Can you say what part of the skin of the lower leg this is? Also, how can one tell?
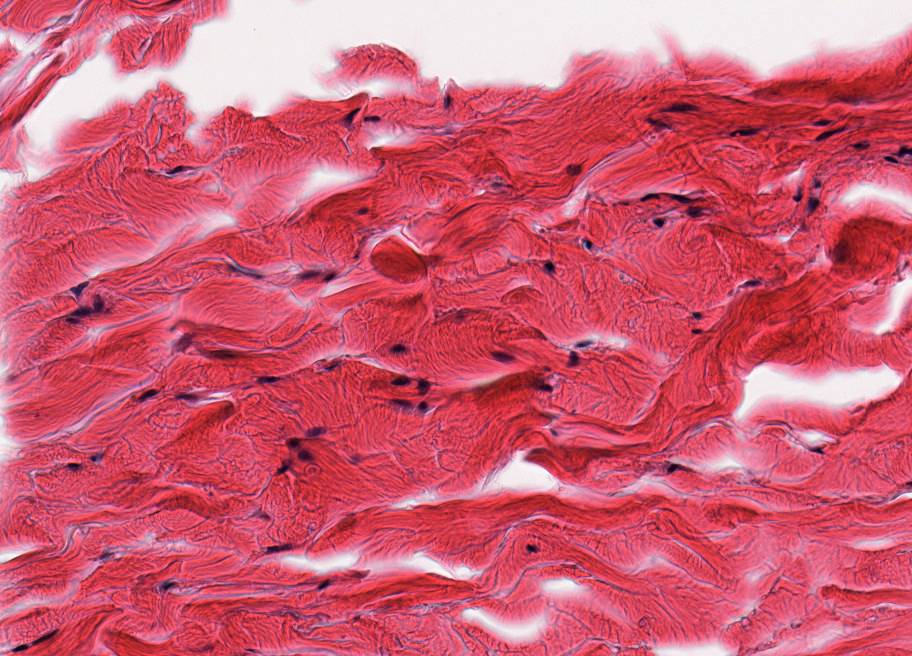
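Dermis, this one. Nuclei are sparse, small and dark, with little visible cytoplasm.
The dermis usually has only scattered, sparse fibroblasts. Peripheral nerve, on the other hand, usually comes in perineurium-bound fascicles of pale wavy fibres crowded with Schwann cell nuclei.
Here the fibre bundles take a wavy course, mostly left to right. There's no epithelium, gland or fat cell anywhere in the field.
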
